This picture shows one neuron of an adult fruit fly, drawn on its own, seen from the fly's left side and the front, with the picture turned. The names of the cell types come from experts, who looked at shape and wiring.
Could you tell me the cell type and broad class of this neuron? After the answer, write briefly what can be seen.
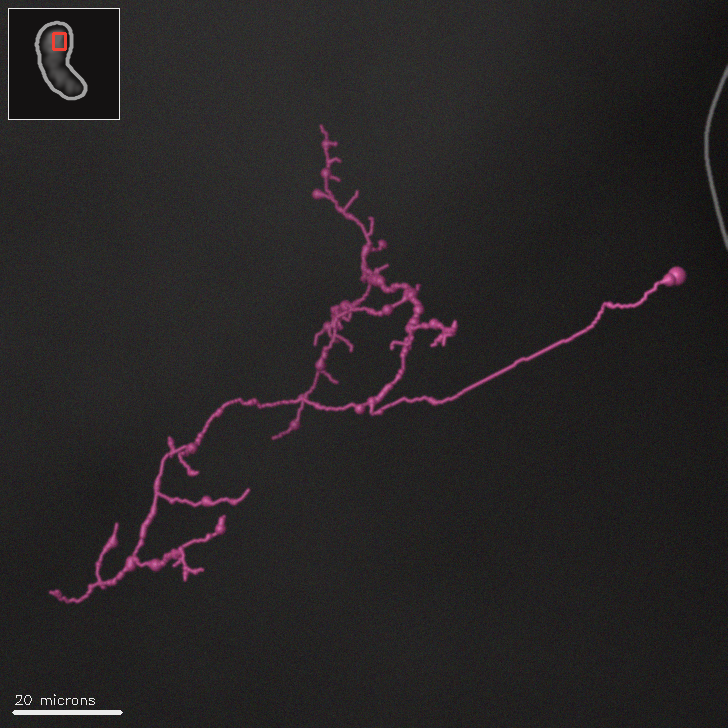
It is of cell type CB1330. It is a central-brain intrinsic neuron. The cell body can be seen on the right of the picture. From left to right in the picture it spans about 120 microns. Dozens of branch ends can be seen.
